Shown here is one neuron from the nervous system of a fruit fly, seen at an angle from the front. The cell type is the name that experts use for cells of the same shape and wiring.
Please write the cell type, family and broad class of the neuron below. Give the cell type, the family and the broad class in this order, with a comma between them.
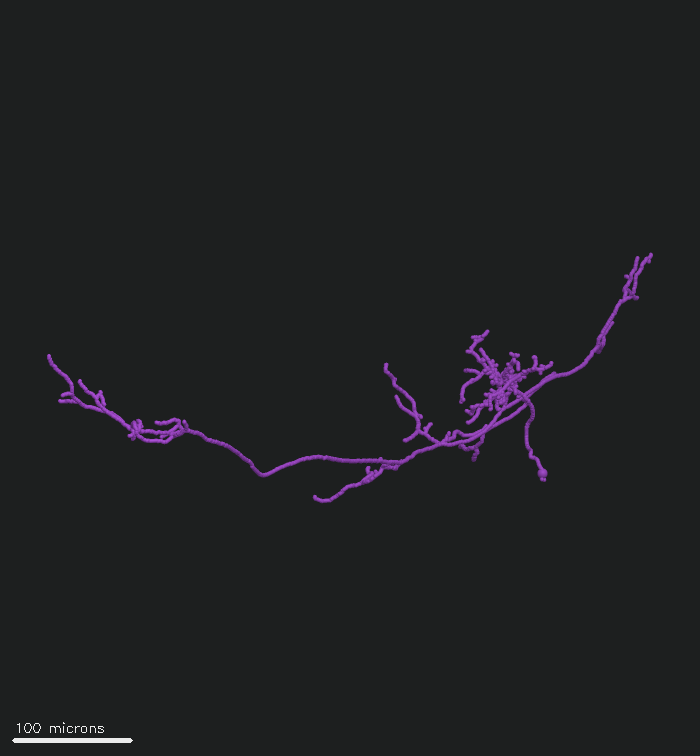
AN05B049_c, hemilineage 05B, ascending neuron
